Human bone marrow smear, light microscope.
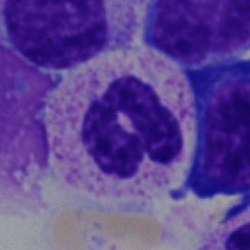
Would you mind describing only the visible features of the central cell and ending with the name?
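Start with the nucleus: it closes into a ring around a small clear hole in the middle. Its chromatin is dense, dark purple and clumped. Around it lies abundant pale pinkish-grey cytoplasm, with fine pink-lilac granules scattered all through it. This is a segmented neutrophil.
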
